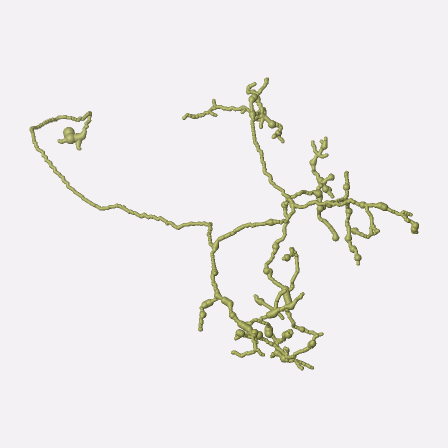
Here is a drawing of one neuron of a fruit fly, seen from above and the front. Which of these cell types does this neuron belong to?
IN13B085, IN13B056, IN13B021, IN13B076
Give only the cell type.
IN13B076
